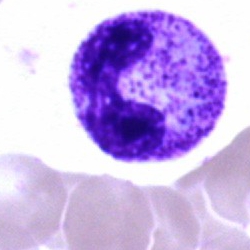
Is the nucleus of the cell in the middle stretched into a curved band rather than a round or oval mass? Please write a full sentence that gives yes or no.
Yes, its nucleus is shaped like a horseshoe, C, U or S, without separate lobes.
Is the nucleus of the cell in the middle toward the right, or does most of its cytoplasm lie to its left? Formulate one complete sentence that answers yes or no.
No, the bulk of the cytoplasm is located to the right of the nucleus.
